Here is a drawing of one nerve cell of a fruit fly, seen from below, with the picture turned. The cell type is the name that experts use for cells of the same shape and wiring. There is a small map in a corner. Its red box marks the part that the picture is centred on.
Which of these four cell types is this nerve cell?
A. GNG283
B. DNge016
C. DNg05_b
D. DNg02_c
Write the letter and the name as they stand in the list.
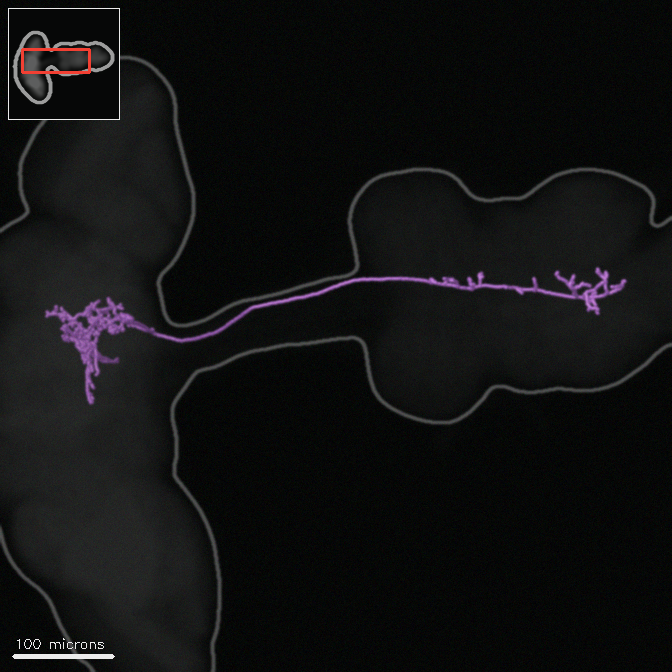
B. DNge016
